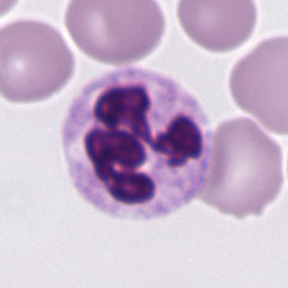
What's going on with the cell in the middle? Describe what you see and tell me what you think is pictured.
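Round and smooth in outline, the cell has a nucleus divided into several distinct lobes. The lobe on the right is joined to the rest of the nucleus by a thin strand. The cytoplasm is pale pinkish-lilac. The cell is a segmented neutrophil.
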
